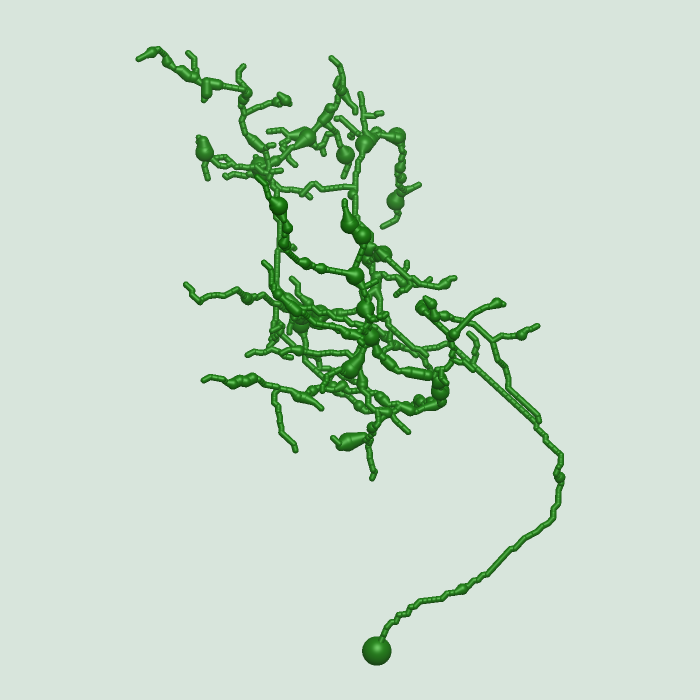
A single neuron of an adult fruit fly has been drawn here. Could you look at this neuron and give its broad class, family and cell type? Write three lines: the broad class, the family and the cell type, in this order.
optic-lobe intrinsic neuron
Mi
Mi14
